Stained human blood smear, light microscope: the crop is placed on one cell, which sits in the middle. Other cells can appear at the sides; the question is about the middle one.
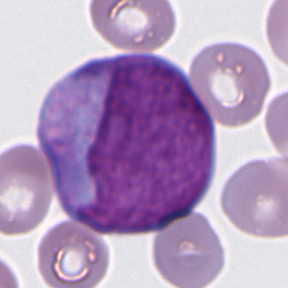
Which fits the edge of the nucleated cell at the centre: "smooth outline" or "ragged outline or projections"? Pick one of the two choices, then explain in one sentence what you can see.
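Smooth outline. The cell outline is roughly round with a smooth edge.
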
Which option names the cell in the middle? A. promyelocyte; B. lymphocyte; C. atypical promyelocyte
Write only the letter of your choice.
C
